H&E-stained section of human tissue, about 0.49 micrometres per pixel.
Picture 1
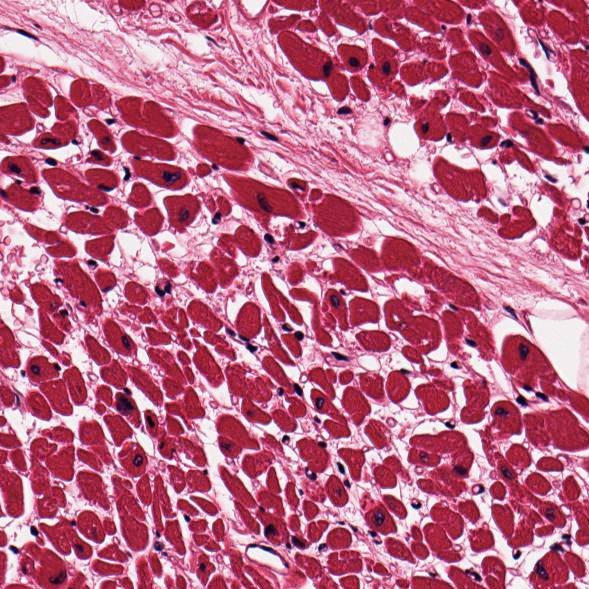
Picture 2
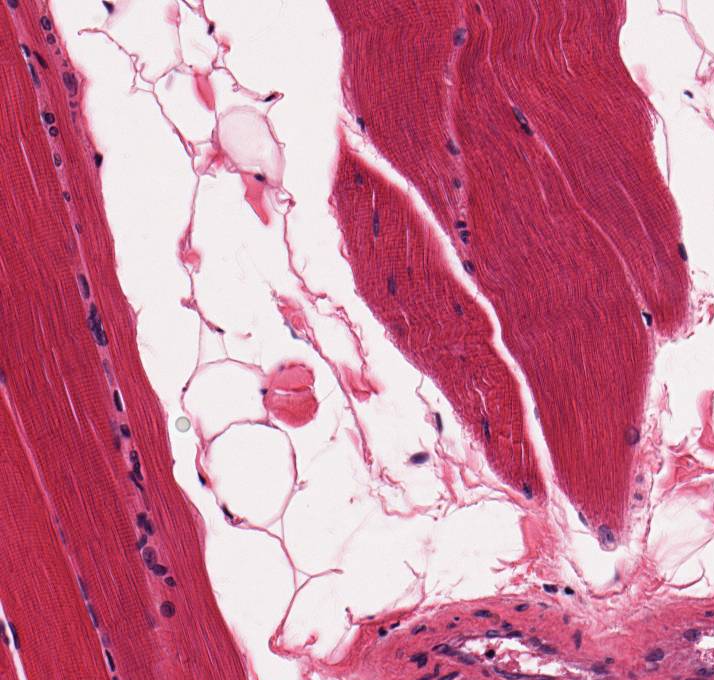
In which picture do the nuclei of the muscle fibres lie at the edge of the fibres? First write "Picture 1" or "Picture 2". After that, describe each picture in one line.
Picture 2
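Picture 1: Where a fibre's nucleus is seen, it lies in the centre of the fibre.
Picture 2: The muscle nuclei are dark, flattened and lie along the edges of the fibres.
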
